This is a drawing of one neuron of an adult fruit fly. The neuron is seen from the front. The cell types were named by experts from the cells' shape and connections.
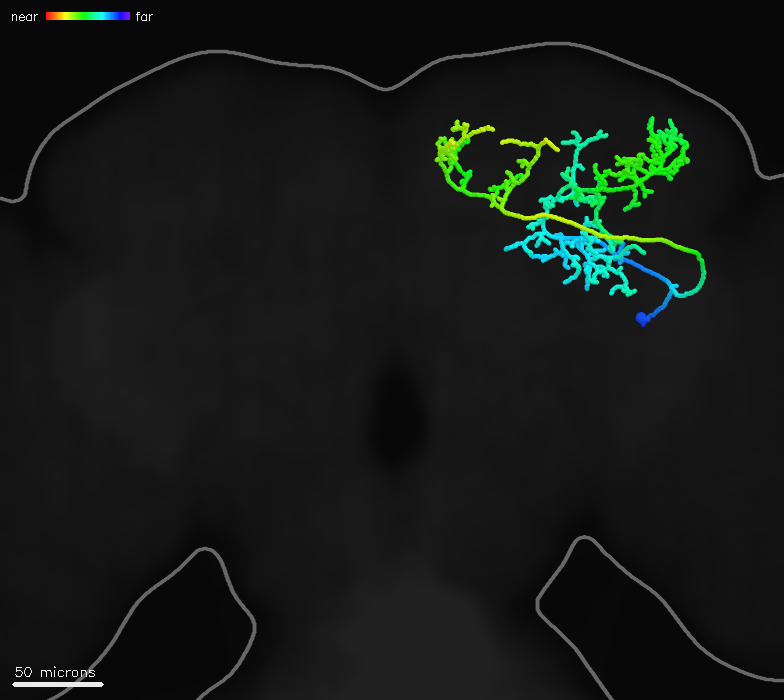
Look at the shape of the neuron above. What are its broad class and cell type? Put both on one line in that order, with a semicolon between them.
central-brain intrinsic neuron; SMP580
